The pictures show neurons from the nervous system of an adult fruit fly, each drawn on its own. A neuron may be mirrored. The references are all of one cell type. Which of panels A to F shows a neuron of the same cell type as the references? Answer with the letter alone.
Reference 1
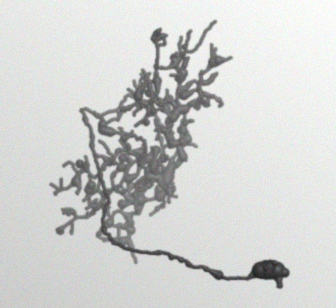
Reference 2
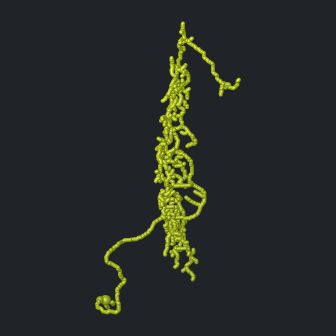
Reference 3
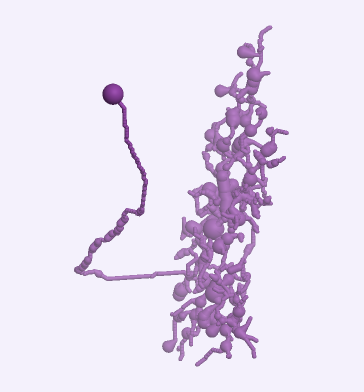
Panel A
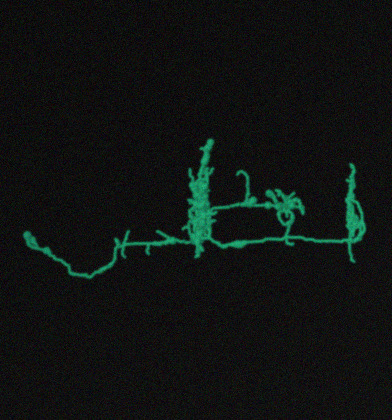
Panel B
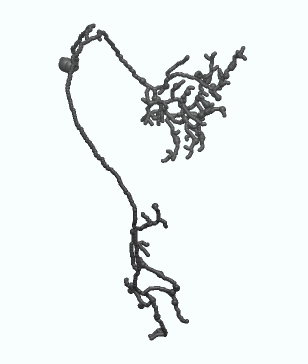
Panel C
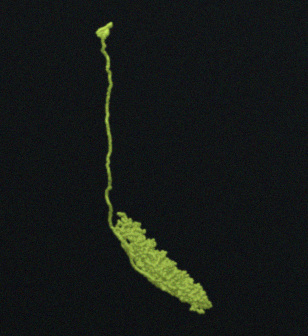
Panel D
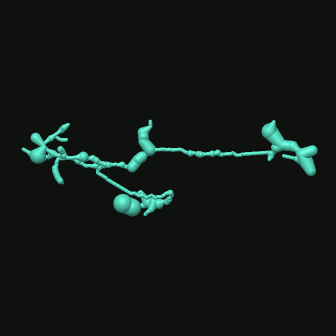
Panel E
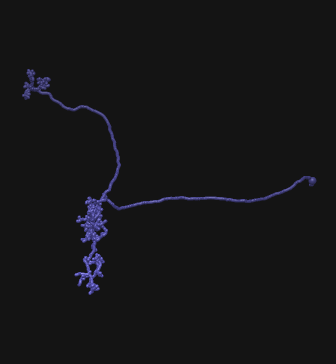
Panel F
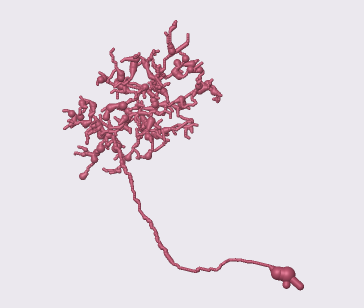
F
